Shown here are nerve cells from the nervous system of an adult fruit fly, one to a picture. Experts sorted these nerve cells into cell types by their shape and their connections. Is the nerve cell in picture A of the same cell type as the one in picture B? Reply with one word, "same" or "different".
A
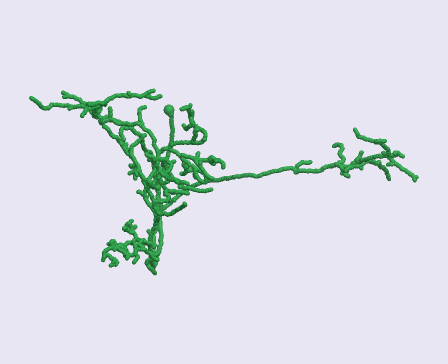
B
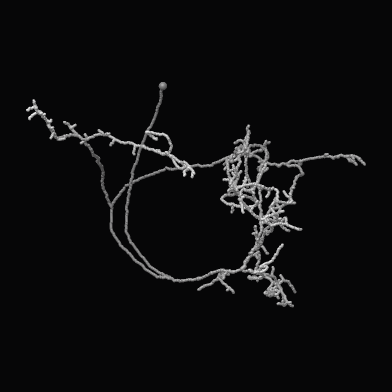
same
